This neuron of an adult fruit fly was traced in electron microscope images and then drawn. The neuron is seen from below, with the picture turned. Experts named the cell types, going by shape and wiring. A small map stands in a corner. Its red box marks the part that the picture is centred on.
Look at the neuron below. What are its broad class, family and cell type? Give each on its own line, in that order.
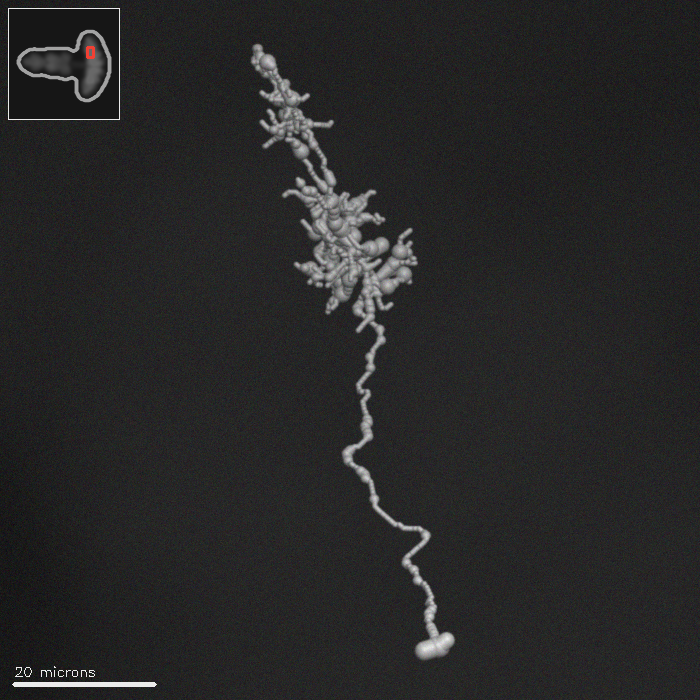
optic-lobe intrinsic neuron
Li
Li14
